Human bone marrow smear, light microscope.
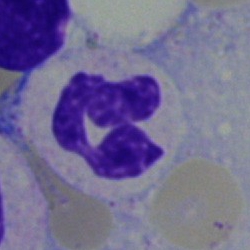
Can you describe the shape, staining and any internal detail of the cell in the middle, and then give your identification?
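The cell has a round, smooth outline. Its nucleus is a curved band bent into a C shape, and no nucleoli are visible within it. A wide rim of pale lilac-grey cytoplasm surrounds the nucleus. This cell is a segmented neutrophil.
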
